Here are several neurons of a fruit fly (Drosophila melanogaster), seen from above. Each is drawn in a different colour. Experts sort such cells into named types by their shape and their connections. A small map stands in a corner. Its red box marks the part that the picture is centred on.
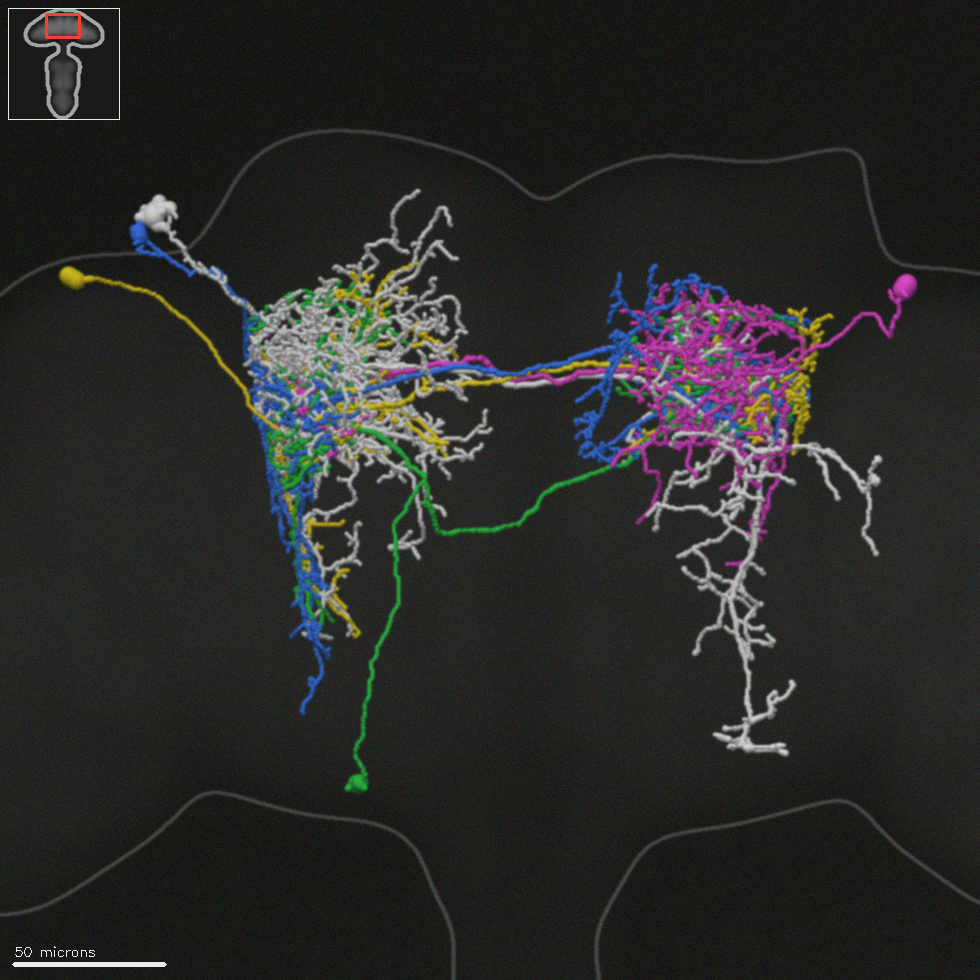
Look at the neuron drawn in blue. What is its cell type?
LAL116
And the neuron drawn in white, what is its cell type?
LAL120_b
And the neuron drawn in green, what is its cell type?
LAL153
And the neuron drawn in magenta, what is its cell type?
LAL122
